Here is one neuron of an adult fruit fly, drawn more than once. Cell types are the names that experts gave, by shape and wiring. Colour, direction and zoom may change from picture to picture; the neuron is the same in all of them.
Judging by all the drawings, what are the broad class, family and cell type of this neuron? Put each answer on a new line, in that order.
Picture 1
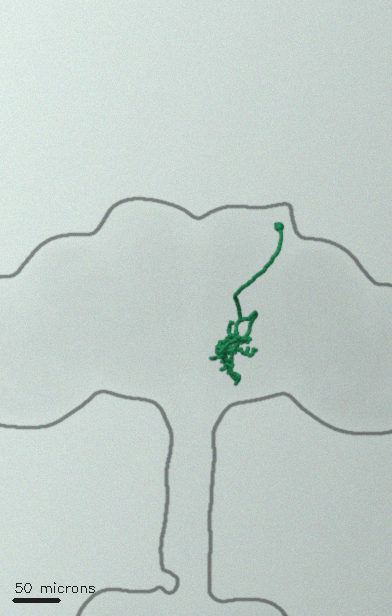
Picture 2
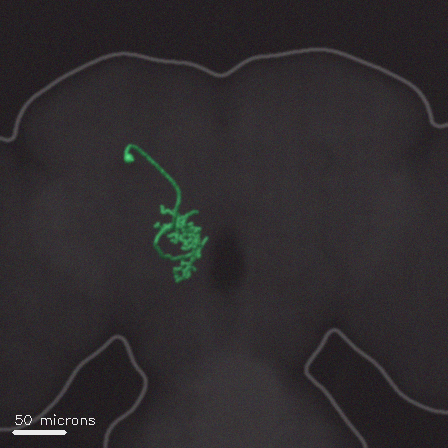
central-brain intrinsic neuron
hemilineage AOTUv1_ventral
PS033_b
